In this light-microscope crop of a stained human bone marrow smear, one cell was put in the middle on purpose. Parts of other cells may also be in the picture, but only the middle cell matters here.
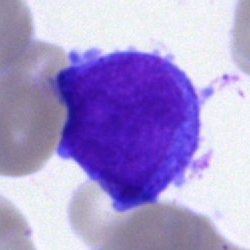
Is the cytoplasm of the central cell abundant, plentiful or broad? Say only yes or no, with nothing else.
No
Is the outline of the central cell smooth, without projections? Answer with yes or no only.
No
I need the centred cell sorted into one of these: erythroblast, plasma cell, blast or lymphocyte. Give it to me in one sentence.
In the middle of this smear crop is a blast.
